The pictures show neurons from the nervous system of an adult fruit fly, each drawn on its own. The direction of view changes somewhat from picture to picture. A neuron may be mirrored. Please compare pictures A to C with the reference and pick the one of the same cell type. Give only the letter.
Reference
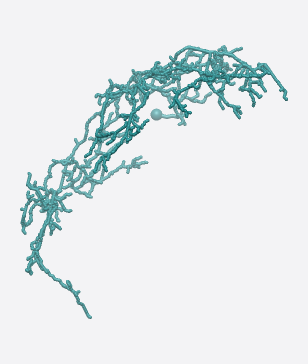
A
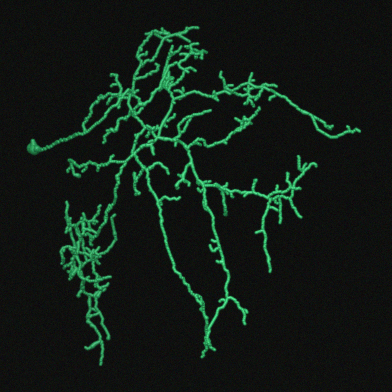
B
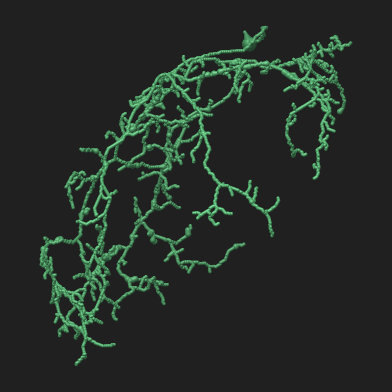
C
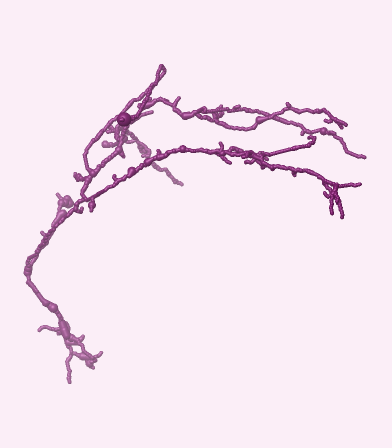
A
